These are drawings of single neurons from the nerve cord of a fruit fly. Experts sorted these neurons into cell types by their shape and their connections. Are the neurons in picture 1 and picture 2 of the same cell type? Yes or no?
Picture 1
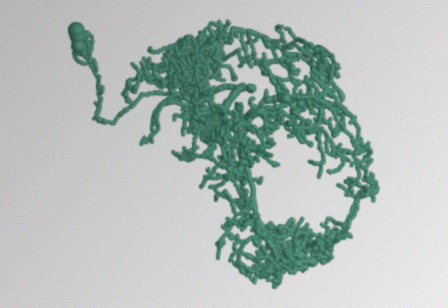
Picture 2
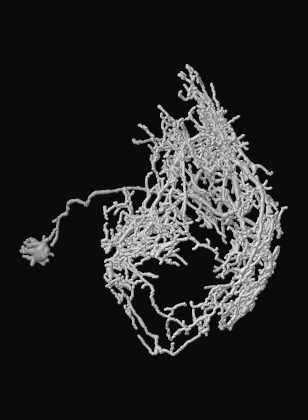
yes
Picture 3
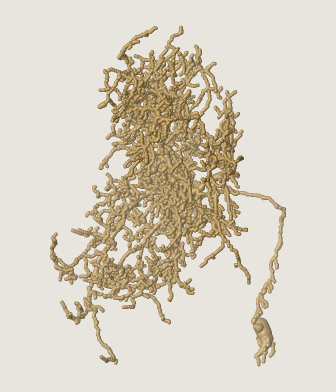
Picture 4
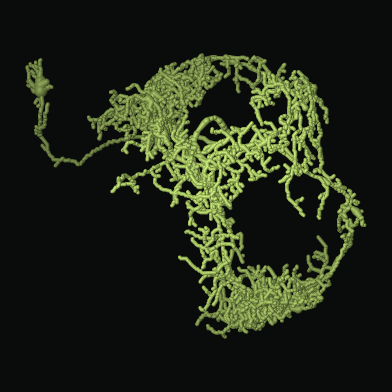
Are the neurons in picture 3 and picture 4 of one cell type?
no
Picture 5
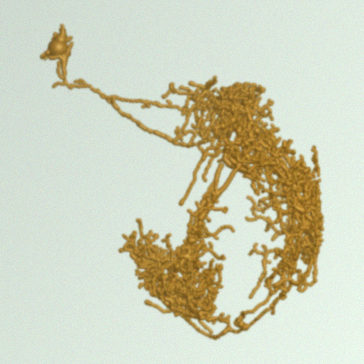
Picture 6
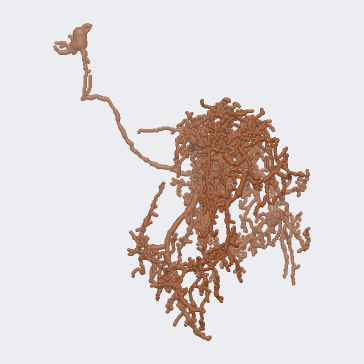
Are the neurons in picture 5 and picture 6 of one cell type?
no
